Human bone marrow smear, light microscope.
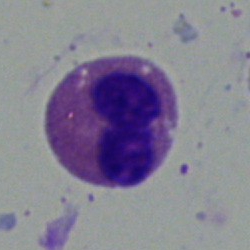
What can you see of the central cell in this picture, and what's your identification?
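Two nuclear lobes lie one above the other, and the nucleus sits toward the right side of the cell. Its chromatin is dark purple and dense. The cytoplasm is abundant and purplish-pink. This is an eosinophil.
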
